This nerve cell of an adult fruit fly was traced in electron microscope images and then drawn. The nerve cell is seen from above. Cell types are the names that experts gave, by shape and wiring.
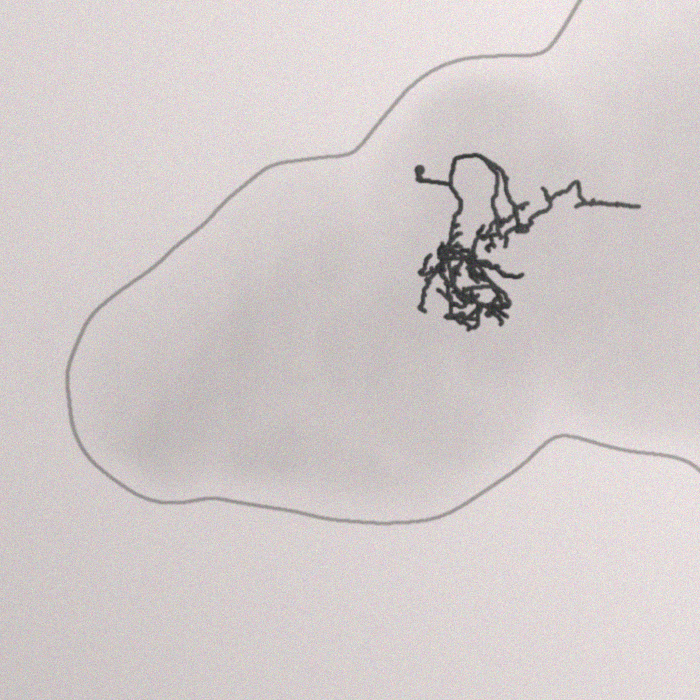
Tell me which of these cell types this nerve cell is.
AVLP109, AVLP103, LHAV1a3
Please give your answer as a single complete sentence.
Belonging to the cell type LHAV1a3 is this nerve cell.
